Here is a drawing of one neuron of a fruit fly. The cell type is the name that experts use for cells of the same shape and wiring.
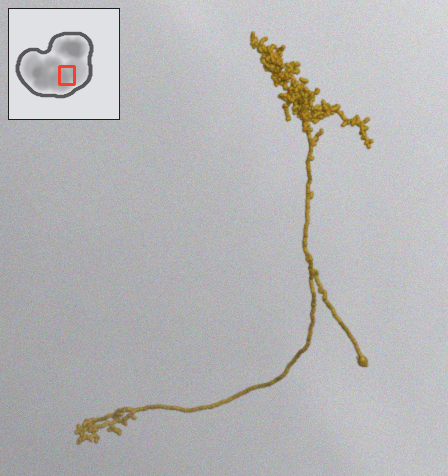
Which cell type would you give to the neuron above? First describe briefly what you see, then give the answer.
As drawn here it is taller than it is wide. Its broad class is visual projection neuron. It is of cell type LC10e.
